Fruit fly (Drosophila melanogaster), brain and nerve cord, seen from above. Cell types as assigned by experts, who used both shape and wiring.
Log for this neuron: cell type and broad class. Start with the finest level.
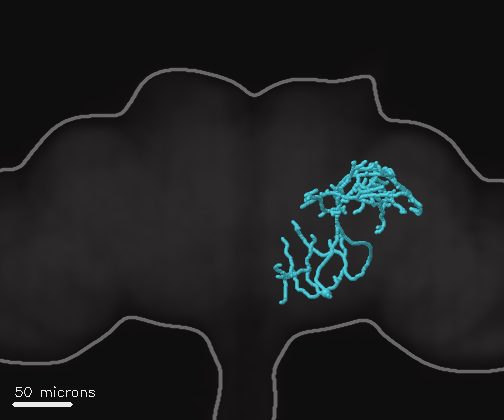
AVLP709m; central-brain intrinsic neuron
